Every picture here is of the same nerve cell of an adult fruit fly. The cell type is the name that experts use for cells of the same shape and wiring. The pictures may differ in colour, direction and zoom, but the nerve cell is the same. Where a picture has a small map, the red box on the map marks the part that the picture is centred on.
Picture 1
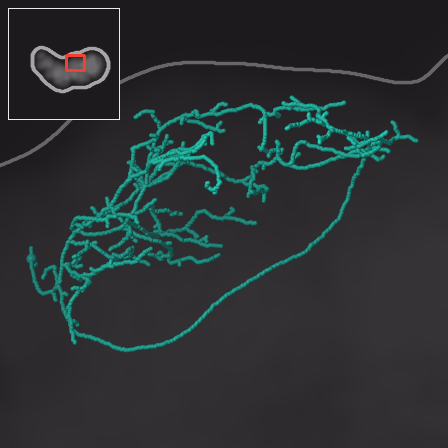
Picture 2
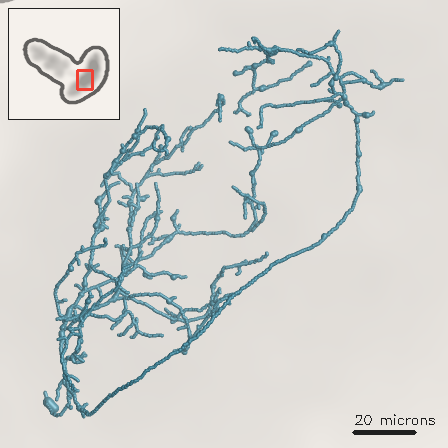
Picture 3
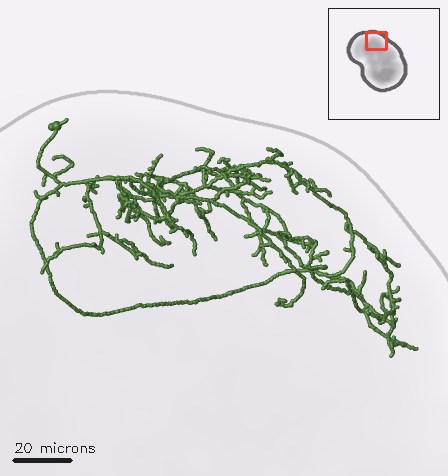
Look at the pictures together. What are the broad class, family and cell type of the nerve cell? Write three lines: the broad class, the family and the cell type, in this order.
central-brain intrinsic neuron
hemilineage LHl2_dorsal
CB3357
